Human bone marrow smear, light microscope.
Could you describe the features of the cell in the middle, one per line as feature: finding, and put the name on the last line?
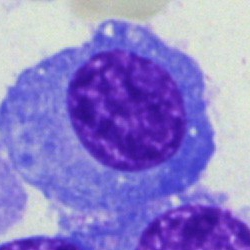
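Position: nucleus up toward the upper right, so the cytoplasm is widest at the lower left
Chromatin: dark purple and clumped, broken by paler streaks
Amount: abundant cytoplasm, surrounding the nucleus on every side
Colour: cytoplasm stained blue
Cell: plasma cell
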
